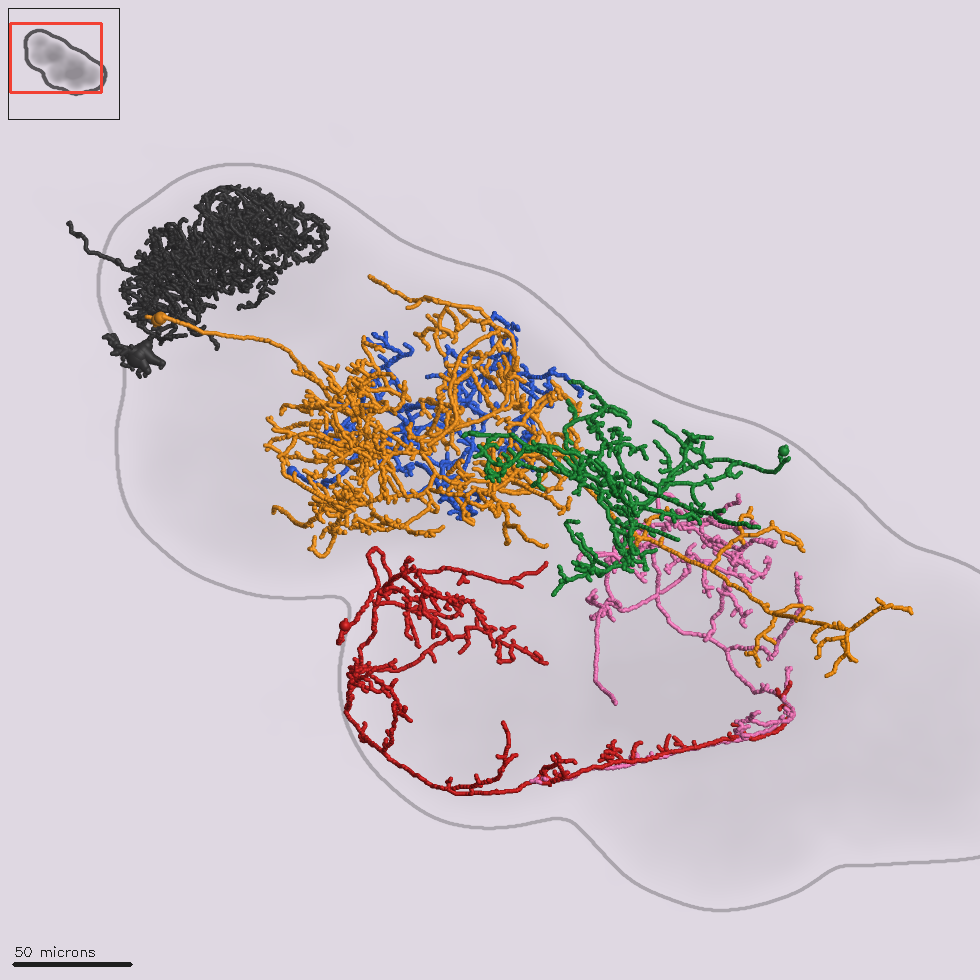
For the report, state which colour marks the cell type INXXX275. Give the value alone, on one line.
black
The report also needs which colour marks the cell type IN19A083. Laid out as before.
red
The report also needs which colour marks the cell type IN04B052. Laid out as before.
blue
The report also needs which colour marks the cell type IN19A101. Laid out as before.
pink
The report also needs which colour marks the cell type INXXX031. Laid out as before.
orange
